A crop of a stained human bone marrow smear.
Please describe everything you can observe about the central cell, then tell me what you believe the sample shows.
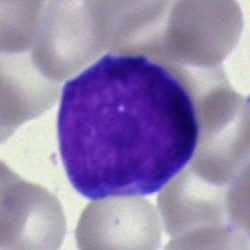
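Looking at the outline, it's roughly round, though a few sides are flattened and slightly angular. The nucleus takes up nearly all of the cell. Its chromatin is finely stippled and evenly spread, with no coarse dark clumps. I can't see any granules in the cytoplasm. So, a blast.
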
